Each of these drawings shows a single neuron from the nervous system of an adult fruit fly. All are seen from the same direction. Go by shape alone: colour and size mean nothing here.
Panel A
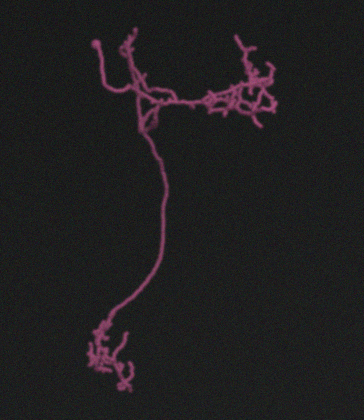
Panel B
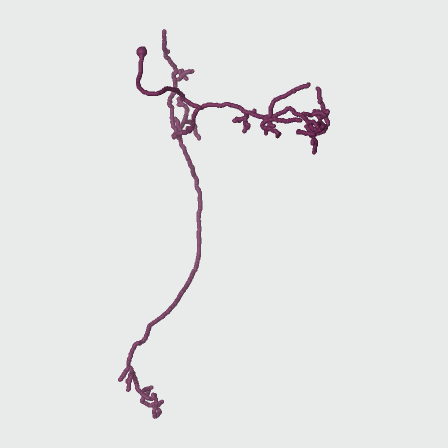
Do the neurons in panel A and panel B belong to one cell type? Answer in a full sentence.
They are of the same cell type.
